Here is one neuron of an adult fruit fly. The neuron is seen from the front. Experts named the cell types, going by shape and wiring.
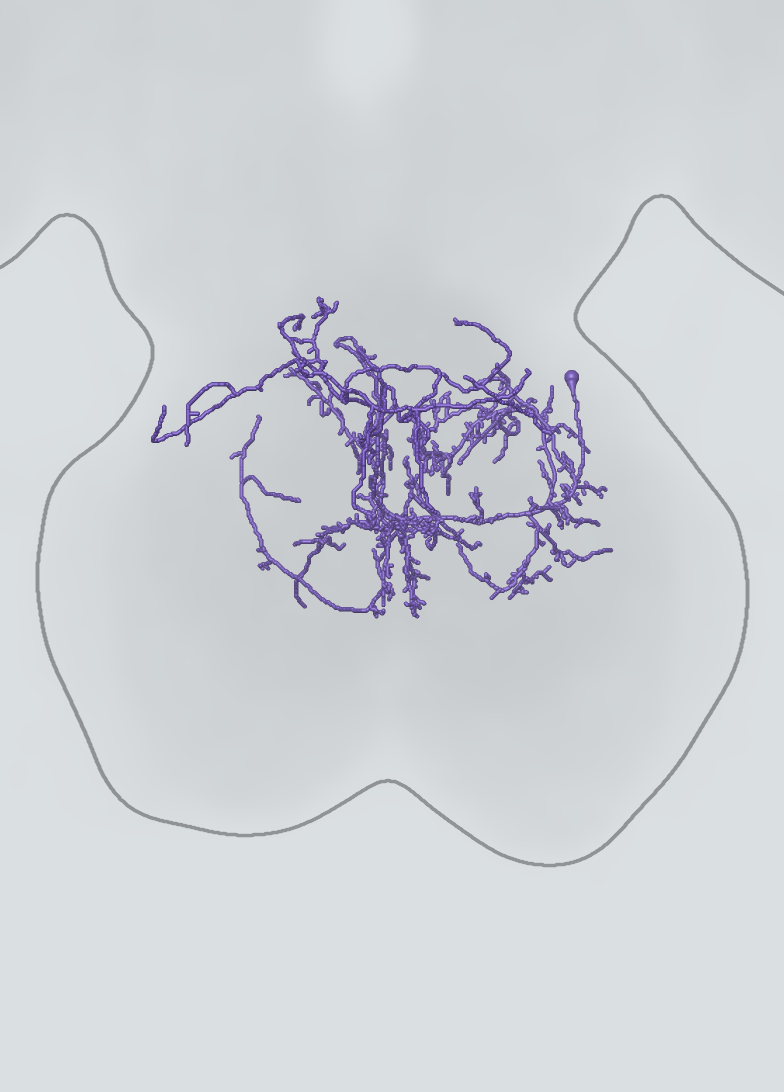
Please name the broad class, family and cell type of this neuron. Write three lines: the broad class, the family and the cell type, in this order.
nerve-cord intrinsic neuron
hemilineage 18B
IN18B035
